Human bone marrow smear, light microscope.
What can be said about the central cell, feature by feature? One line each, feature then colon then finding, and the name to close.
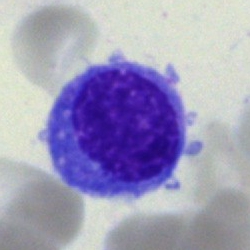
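Cytoplasmic rim: wider lower left than upper right
Chromatin: dark purple, densely packed
Cytoplasm colour: deep blue
Surface: small rounded blebs projecting
Name: blast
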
